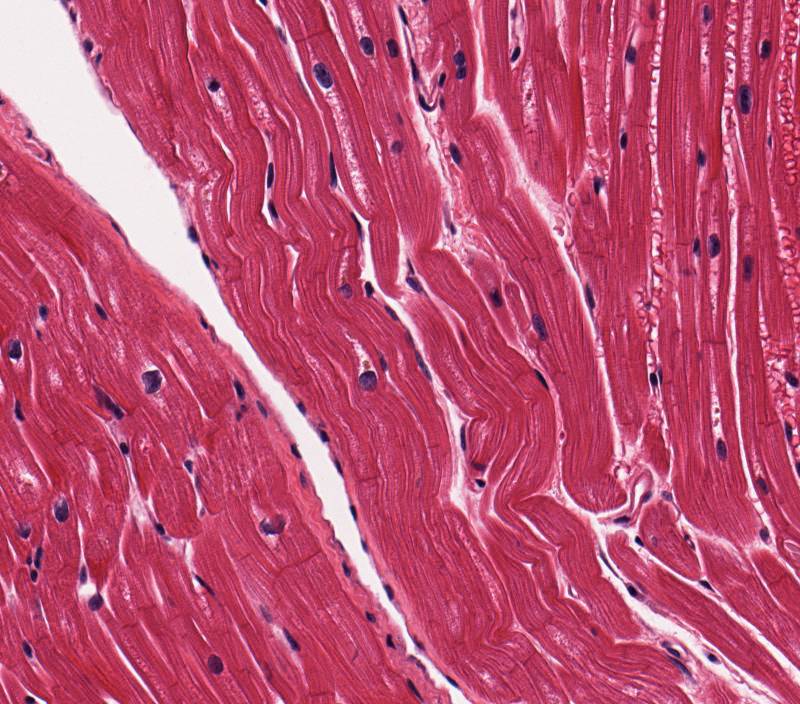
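Left ventricle of the heart, stained with haematoxylin and eosin, with the muscle fibres cut along their length so that they appear as long bands rather than round cross-sectional profiles. Fine transverse striations run along each fibre. Oval nuclei lie centrally within the fibres. The cytoplasm stains deep pink to red with eosin.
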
